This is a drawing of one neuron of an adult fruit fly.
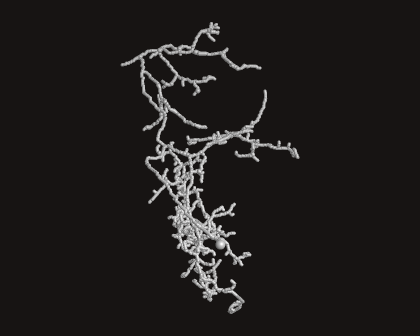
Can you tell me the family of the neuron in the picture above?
hemilineage SLPp&v1_posterior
